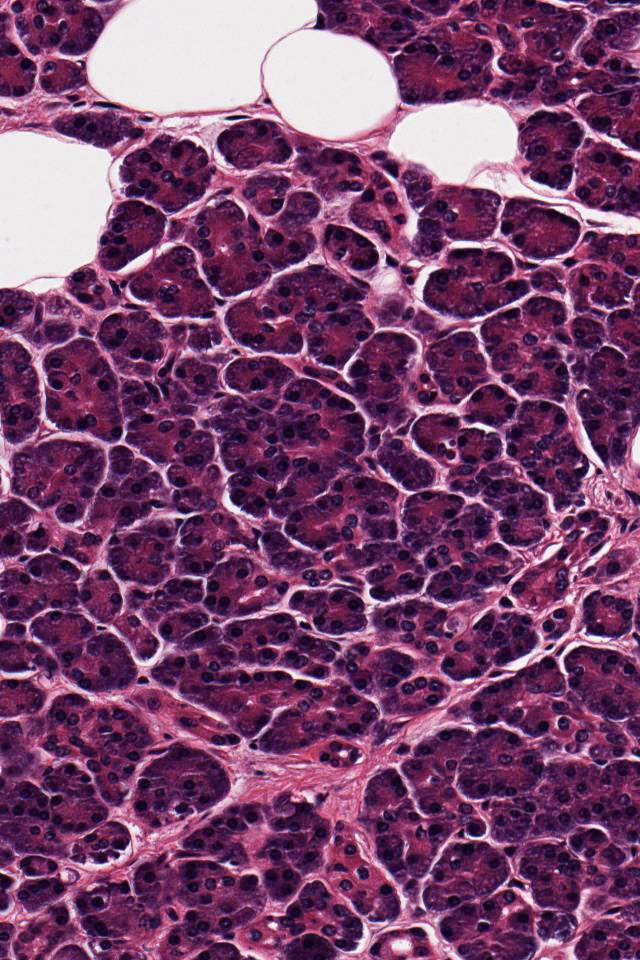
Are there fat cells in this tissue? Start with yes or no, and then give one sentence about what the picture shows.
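Yes. A few fat cells appear as large empty white rounded spaces along the top edge of the field.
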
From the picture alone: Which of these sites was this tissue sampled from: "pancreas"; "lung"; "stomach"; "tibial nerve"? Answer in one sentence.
The site this tissue was sampled from is the pancreas.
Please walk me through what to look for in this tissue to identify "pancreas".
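Pancreas. Field: closely packed rounded acini grouped into lobules by thin pink connective tissue strands.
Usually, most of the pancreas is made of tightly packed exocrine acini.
The packing here fits. Acinar cytoplasm densely stained purple, redder toward each acinus centre.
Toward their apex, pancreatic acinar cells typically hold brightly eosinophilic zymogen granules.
The redder tint toward acinus centres agrees. Nuclei: single, round, dark, toward each cell base. A slightly thicker pink collagen band crosses the lower middle.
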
